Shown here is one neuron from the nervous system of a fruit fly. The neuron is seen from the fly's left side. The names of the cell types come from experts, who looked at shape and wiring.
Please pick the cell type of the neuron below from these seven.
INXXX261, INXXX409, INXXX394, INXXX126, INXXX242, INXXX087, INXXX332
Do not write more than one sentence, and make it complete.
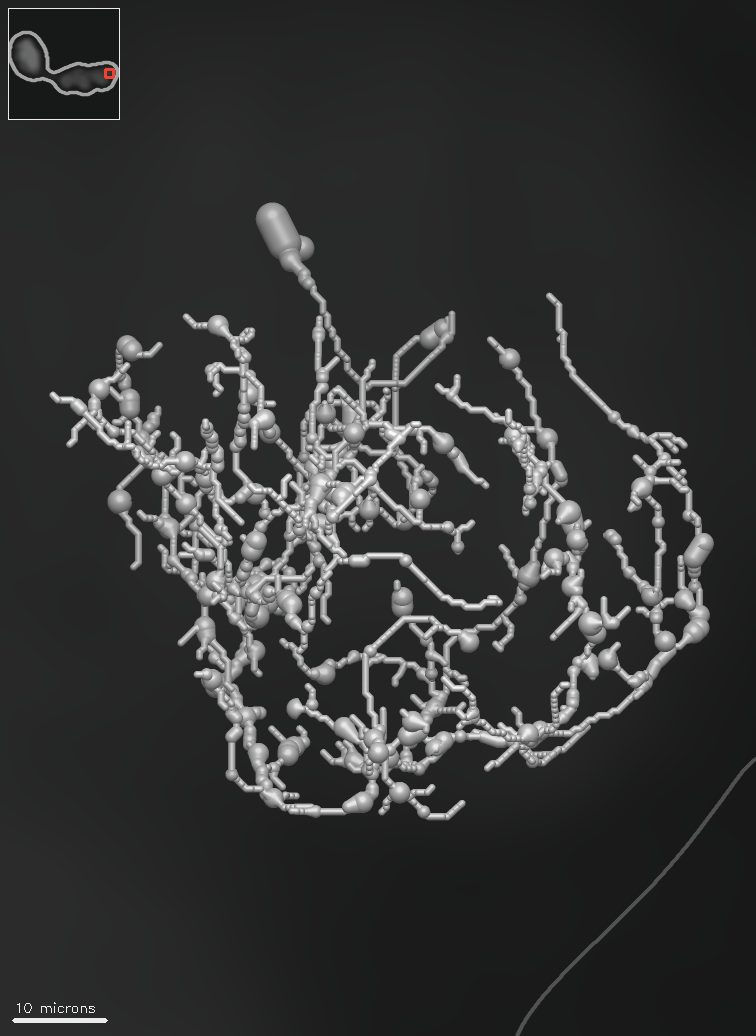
The cell type name INXXX394 applies to this neuron.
